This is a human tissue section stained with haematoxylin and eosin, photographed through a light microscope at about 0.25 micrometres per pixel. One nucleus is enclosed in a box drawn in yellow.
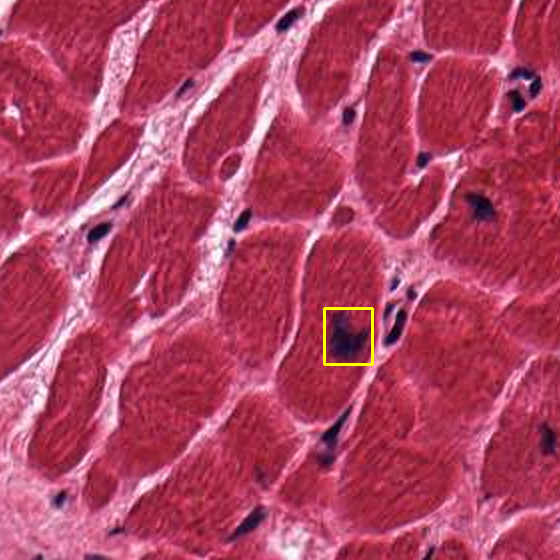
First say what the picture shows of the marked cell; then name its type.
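The nucleus is a dark purple, irregular, smudged blot whose edge is blurred rather than sharp. The nucleus sits in the middle of the cell, well away from its outline. The cytoplasm is plentiful and deep pink-red, with fine streaks running along the length of the cell. The cell has a rounded oblong outline bounded by a thin pale pink rim, and pale strands separate it from neighbouring oblong profiles lying in the same direction. Along its right edge runs a pale strand that holds small, dark, elongated nuclei. The marked nucleus belongs to a cardiomyocyte.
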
